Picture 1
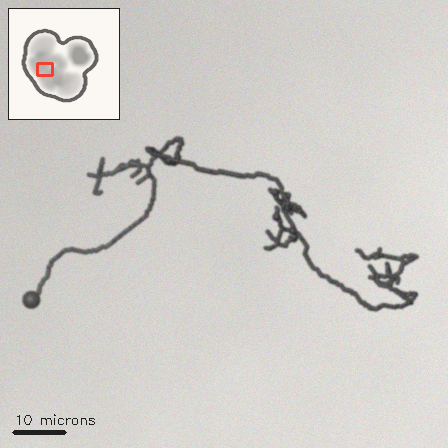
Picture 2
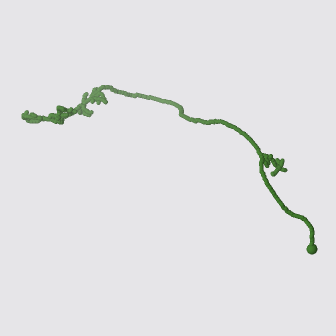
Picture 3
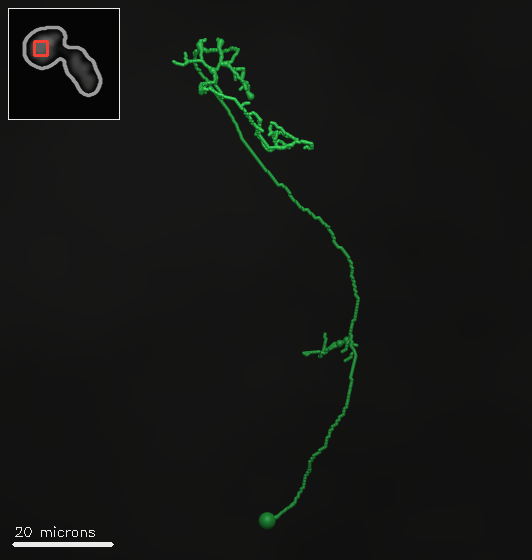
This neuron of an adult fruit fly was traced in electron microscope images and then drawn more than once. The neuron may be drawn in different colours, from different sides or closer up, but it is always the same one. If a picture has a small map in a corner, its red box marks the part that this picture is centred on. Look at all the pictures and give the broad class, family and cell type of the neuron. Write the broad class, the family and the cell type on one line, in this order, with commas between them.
central-brain intrinsic neuron, class CX, PFNp_d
